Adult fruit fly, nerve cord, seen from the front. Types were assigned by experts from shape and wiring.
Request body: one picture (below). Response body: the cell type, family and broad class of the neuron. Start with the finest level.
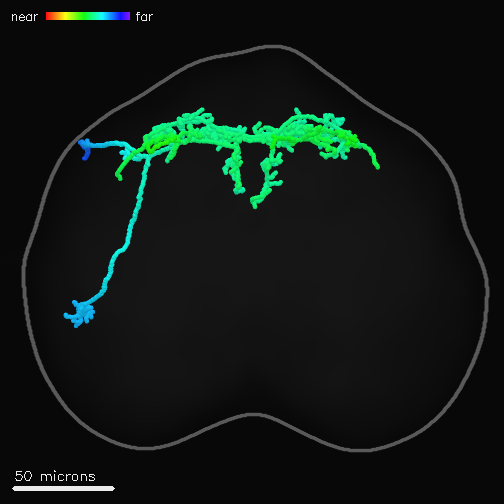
hi1 MN; hemilineage 08A; motor neuron of the nerve cord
